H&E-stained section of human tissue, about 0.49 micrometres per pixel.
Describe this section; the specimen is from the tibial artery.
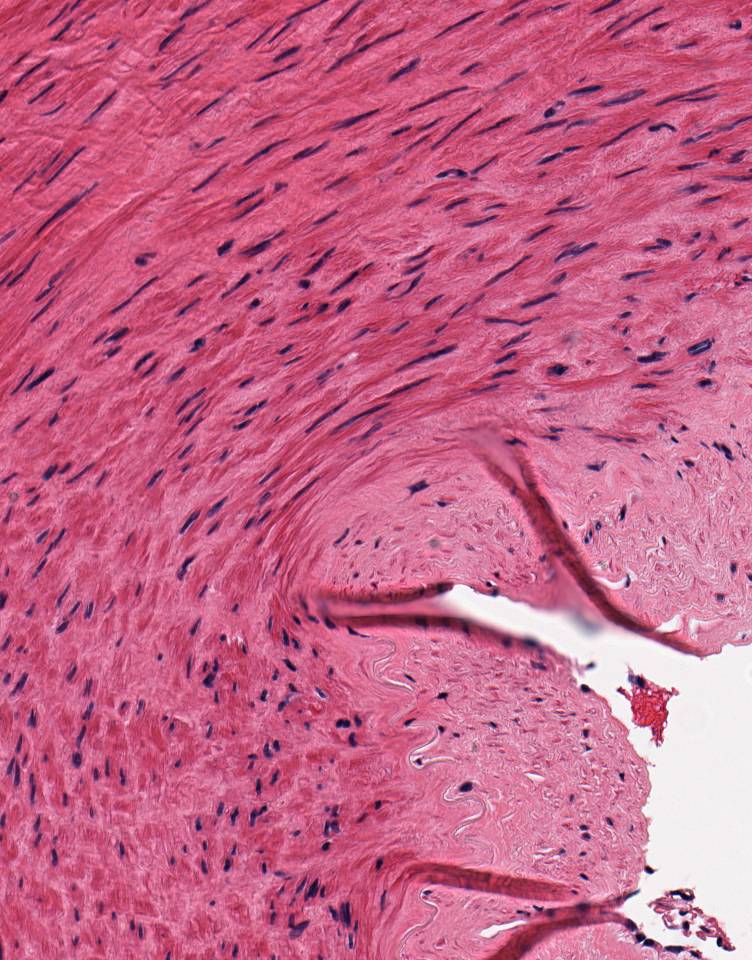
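Densely cellular smooth muscle occupies the upper and left parts of the field, with paler, less cellular fibrous tissue to the right. In the upper part, smooth muscle cells with elongated, cigar-shaped dark nuclei form long, parallel, curving bands. On the right, sparse small nuclei sit among fine, wavy pink fibres. Fat cells are absent throughout.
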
